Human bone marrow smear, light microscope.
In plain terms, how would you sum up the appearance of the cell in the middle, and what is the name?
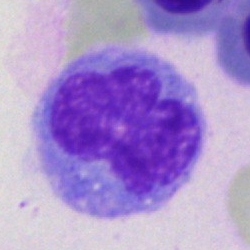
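Note the pale greyish blue cytoplasm. A few tiny pale dots lie in it below the nucleus, but no distinct coloured granules are seen. The outline is roughly round and smooth. This is a monocyte.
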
